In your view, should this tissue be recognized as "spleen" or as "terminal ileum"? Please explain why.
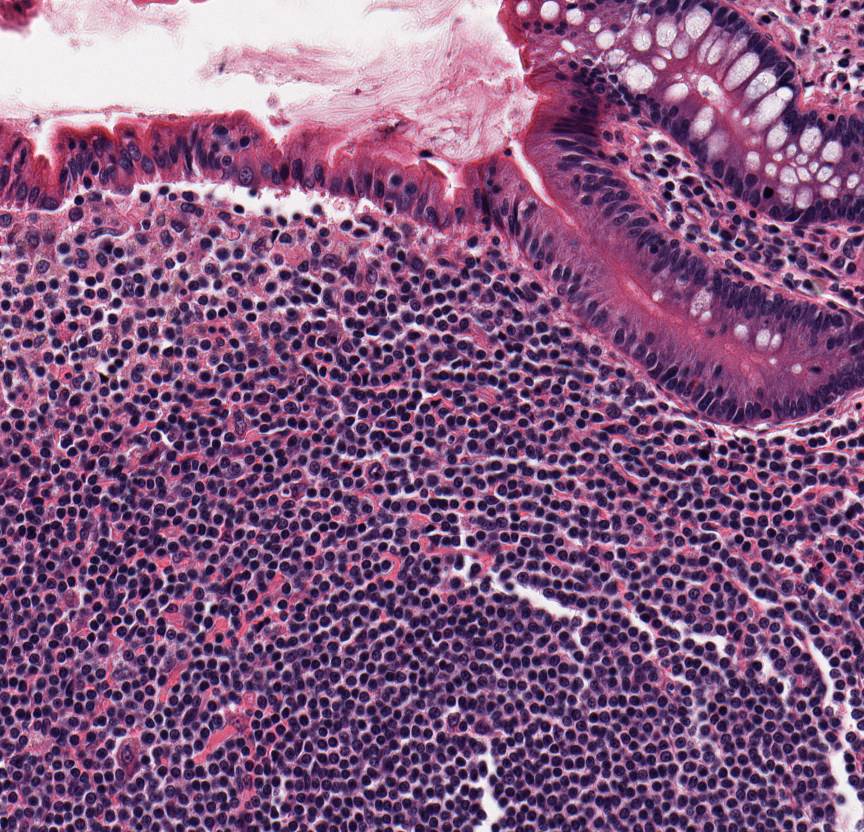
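This is terminal ileum.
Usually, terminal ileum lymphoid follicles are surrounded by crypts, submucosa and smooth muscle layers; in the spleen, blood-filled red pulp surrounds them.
Here a gland at upper right is lined by columnar cells with many goblet cells. Tall columnar epithelium, one cell thick, lines the top surface.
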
